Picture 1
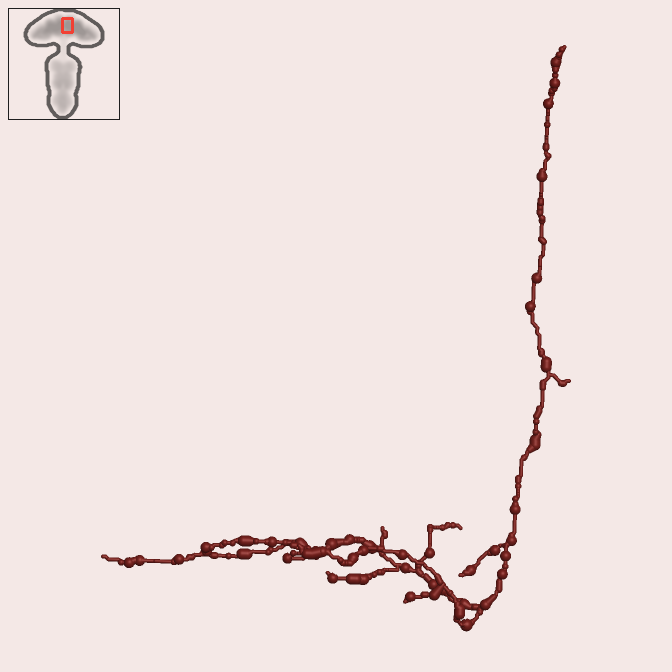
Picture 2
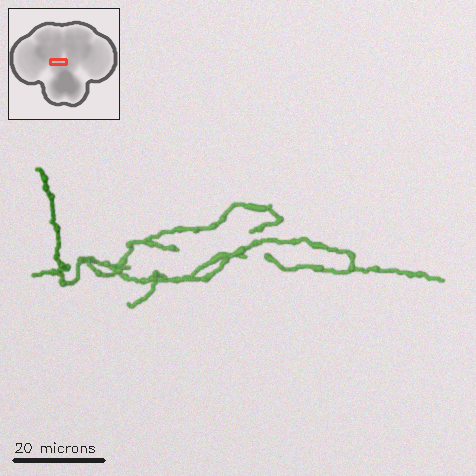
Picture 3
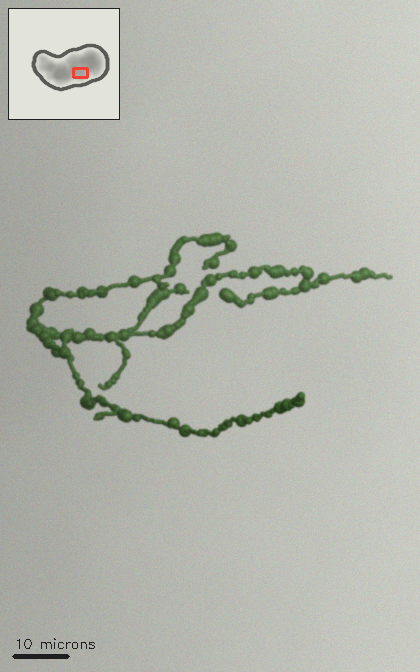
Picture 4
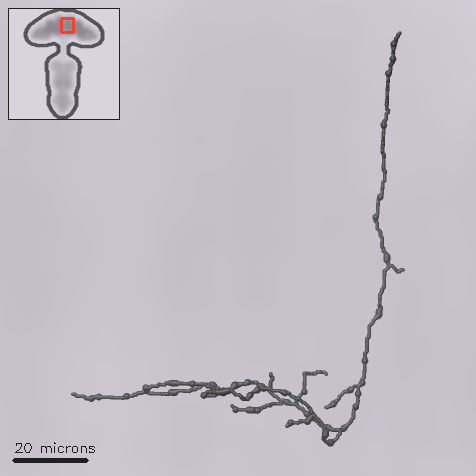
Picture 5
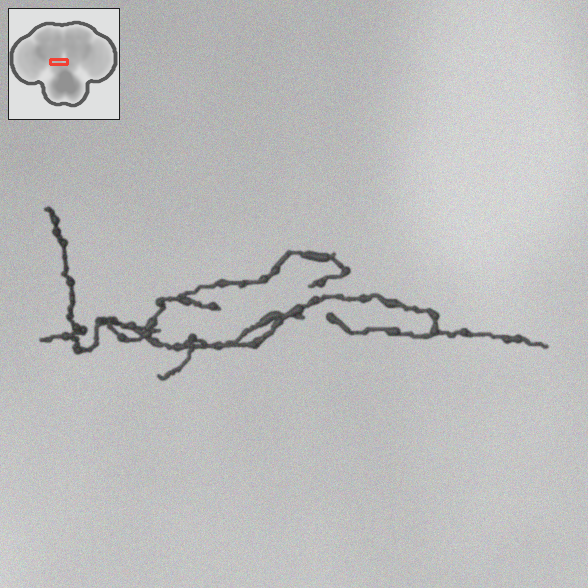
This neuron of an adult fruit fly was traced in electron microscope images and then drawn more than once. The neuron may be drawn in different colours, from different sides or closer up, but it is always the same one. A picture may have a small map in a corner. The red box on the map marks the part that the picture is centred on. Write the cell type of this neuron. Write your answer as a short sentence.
The cell type is JO-ED2_b.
